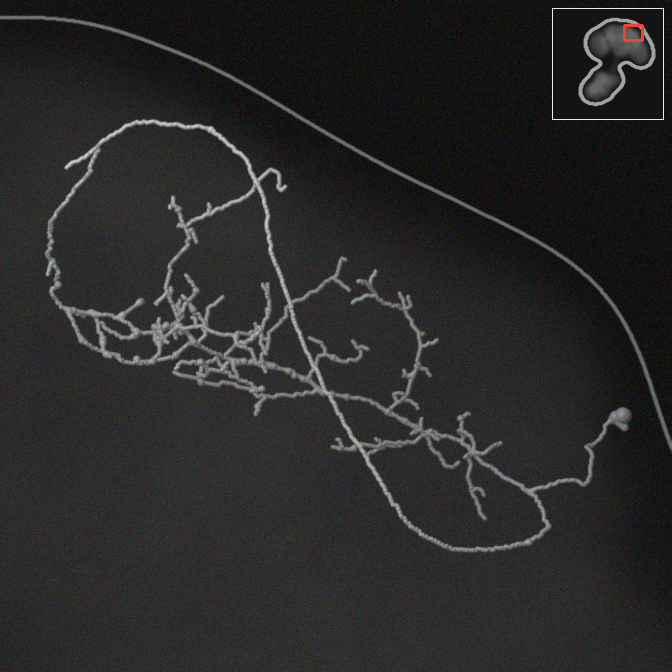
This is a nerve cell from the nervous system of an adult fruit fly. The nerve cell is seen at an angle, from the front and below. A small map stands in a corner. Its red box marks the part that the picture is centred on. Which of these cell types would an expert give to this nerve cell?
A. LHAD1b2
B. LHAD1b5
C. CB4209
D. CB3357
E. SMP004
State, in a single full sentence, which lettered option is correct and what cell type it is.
Option B, which reads LHAD1b5, is the cell type of the nerve cell.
